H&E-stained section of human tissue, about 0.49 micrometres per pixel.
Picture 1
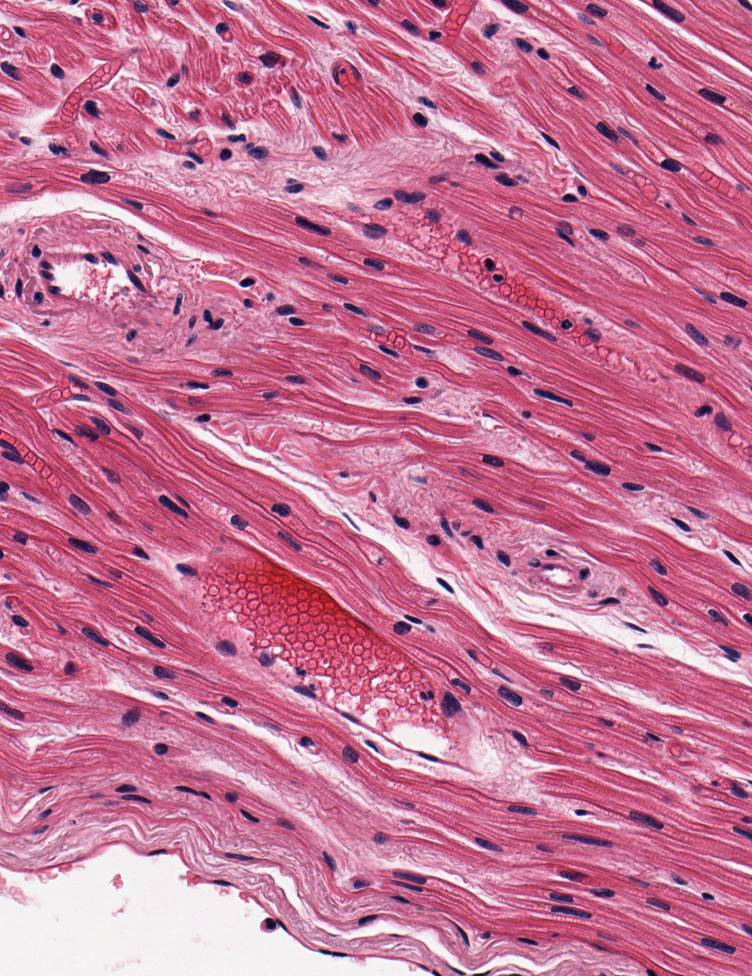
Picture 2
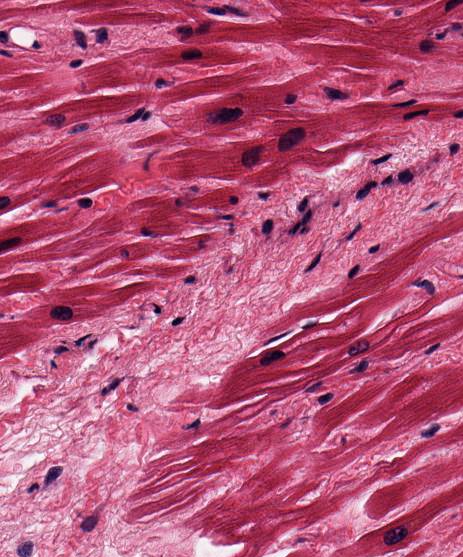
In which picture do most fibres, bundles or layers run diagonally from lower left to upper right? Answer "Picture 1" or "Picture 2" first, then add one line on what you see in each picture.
Picture 2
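In picture 1: Long, parallel, pink muscle fibres run diagonally across the field from upper left down to lower right.
In picture 2: The muscle fibres run obliquely, roughly parallel to the pale band.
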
